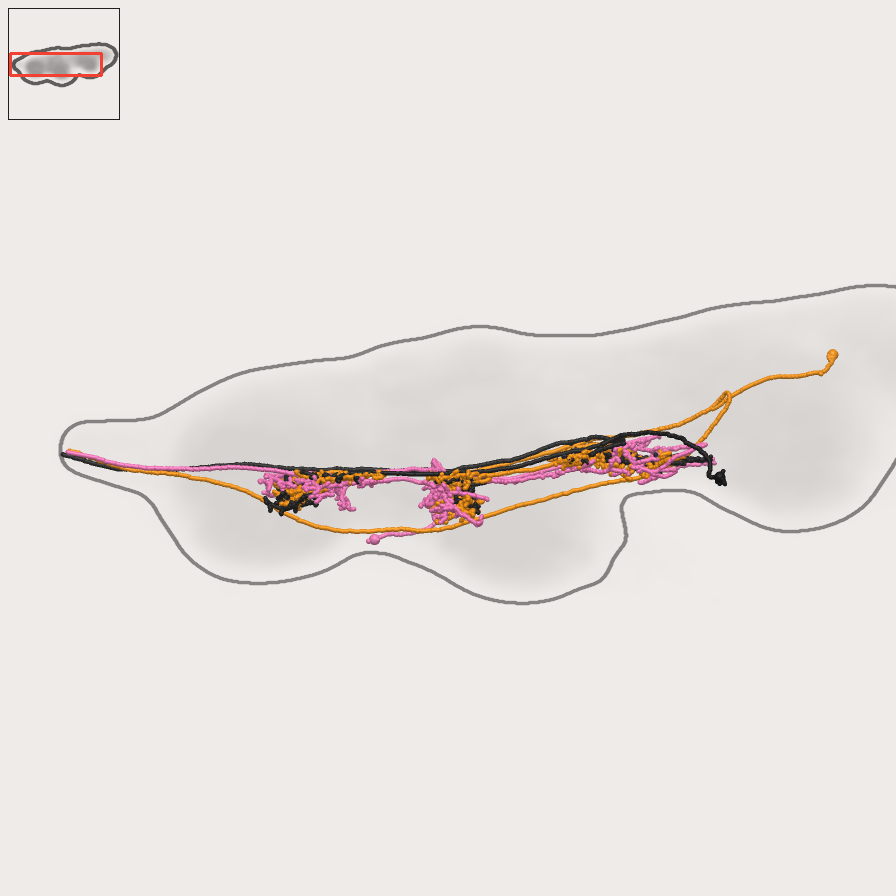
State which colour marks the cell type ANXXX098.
orange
